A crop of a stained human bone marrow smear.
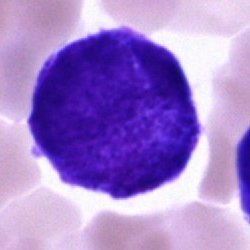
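Blast, the central cell of a stained human bone marrow smear. The blast's outline looks roughly round, though a few sides seem slightly flattened. A deep blue-violet stain appears to cover the whole cell. As far as I can tell, the chromatin is finely stippled rather than coarsely clumped. At the lower left edge, a small bulge protrudes.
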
